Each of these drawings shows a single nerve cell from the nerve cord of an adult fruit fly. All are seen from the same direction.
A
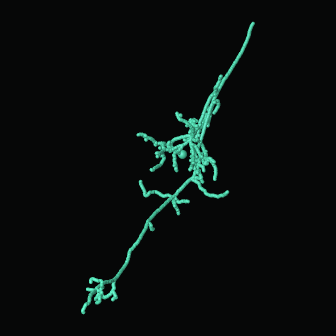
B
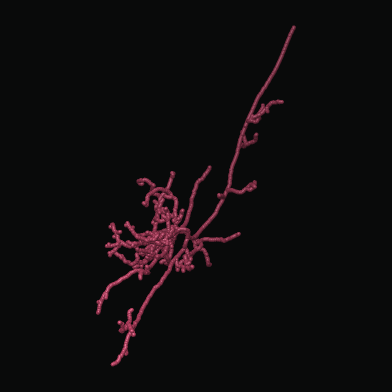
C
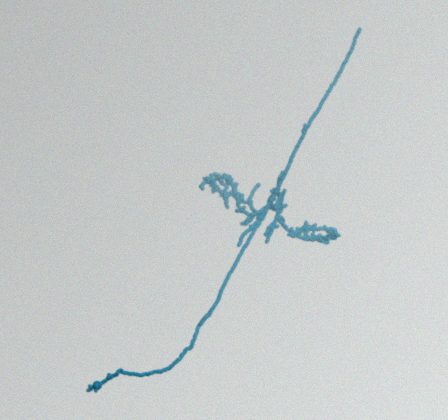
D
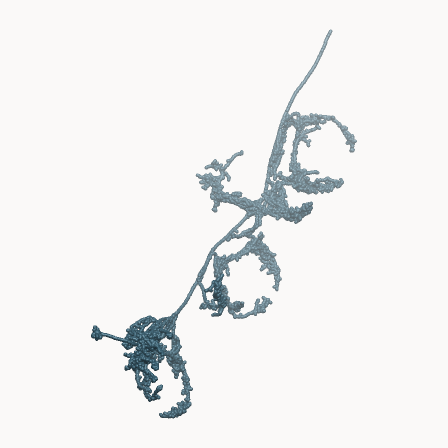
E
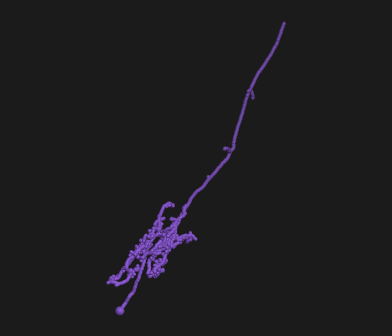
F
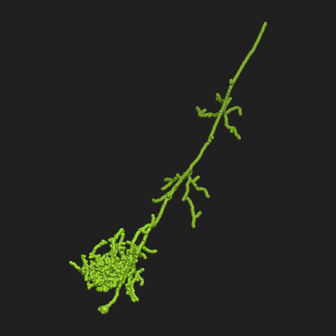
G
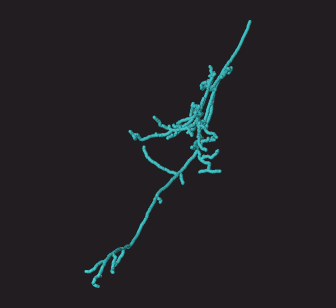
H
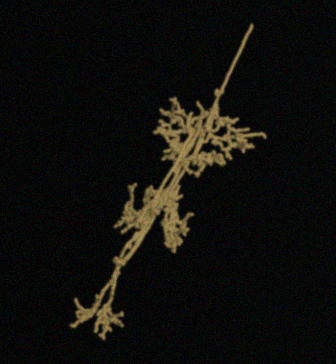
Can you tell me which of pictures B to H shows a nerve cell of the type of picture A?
G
